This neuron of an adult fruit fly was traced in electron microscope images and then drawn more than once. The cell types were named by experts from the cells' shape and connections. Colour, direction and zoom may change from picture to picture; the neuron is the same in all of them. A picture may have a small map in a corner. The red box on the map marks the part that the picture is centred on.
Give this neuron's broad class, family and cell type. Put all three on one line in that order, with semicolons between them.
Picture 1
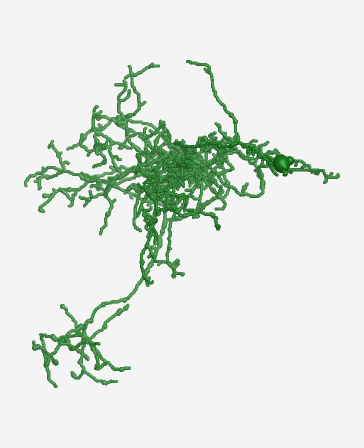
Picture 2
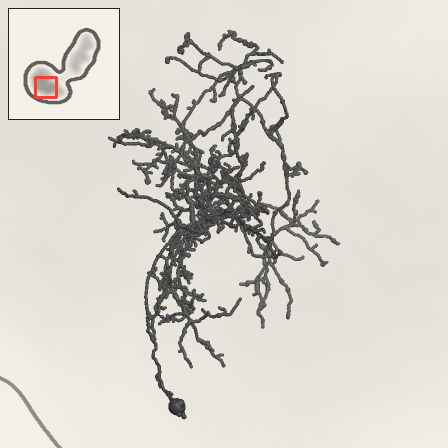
central-brain intrinsic neuron; hemilineage SLPa&l1_anterior; CL067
